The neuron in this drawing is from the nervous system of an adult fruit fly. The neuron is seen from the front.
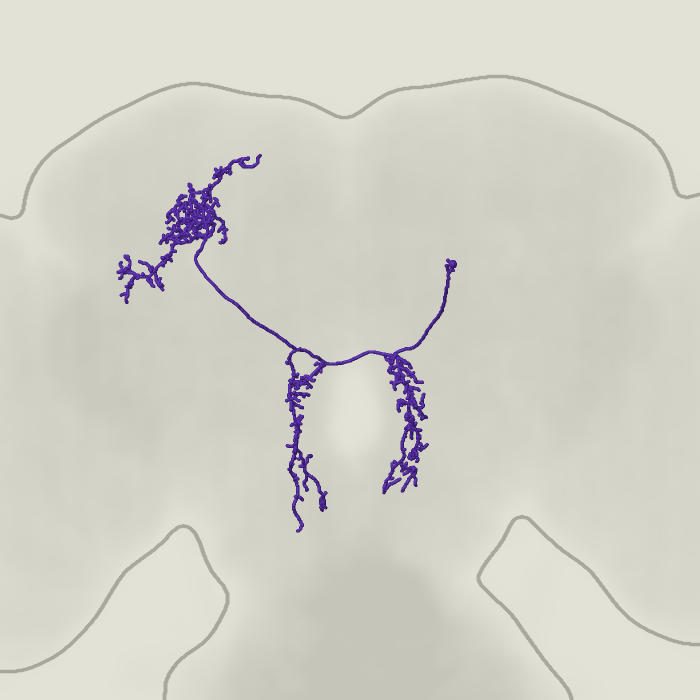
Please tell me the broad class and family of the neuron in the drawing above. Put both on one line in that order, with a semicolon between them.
central-brain intrinsic neuron; hemilineage CREa1_ventral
